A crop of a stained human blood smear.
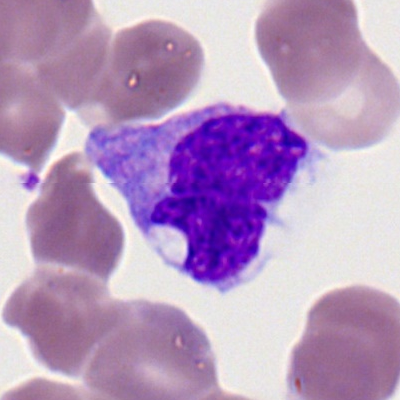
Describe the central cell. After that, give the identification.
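Angular corners give this cell an irregular, roughly triangular outline. Its nucleus is irregular in shape, with a notch at the lower left. The cytoplasm is a pale lilac-blue. Beside the lower left of the nucleus, a single clear, pale vacuole lies in the cytoplasm. This is a monocyte.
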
